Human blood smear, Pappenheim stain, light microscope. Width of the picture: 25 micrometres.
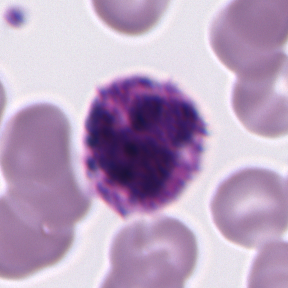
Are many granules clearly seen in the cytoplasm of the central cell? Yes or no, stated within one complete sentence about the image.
Yes, visible granules are present in great number in its cytoplasm.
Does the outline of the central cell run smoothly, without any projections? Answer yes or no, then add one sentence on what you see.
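No. Granules at the margin give the cell a ragged, speckled edge.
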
